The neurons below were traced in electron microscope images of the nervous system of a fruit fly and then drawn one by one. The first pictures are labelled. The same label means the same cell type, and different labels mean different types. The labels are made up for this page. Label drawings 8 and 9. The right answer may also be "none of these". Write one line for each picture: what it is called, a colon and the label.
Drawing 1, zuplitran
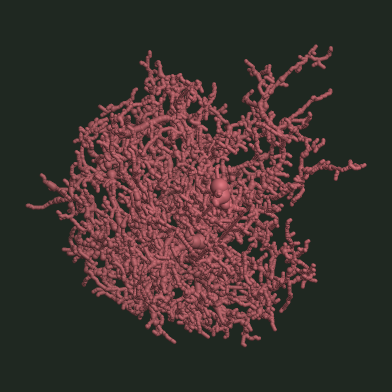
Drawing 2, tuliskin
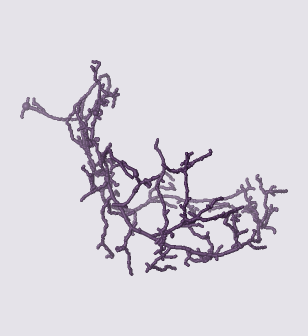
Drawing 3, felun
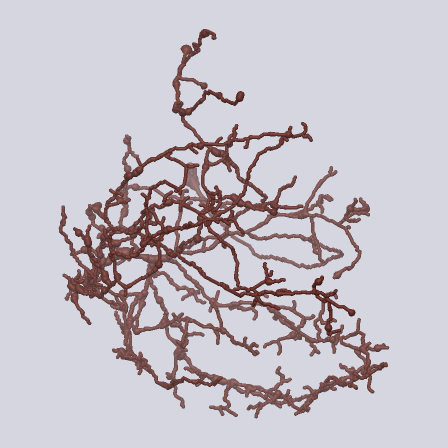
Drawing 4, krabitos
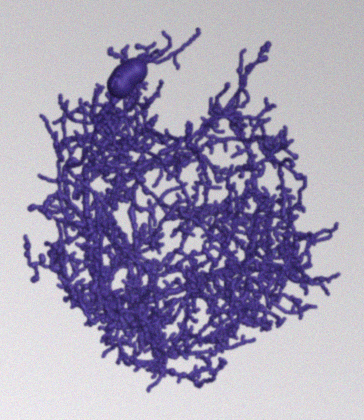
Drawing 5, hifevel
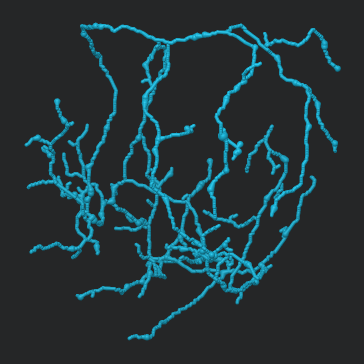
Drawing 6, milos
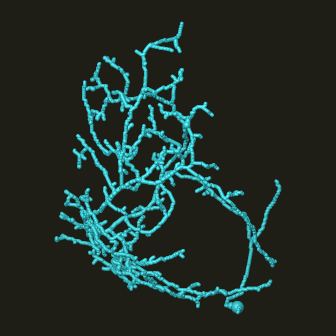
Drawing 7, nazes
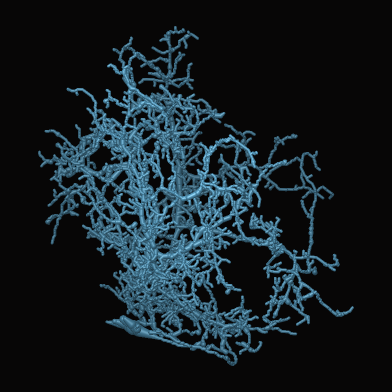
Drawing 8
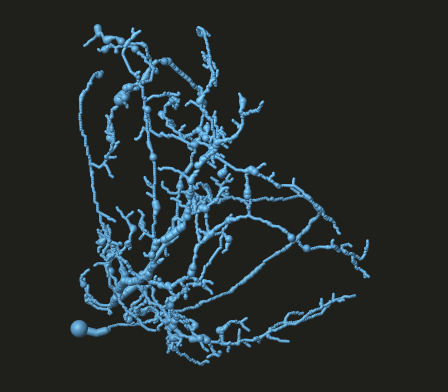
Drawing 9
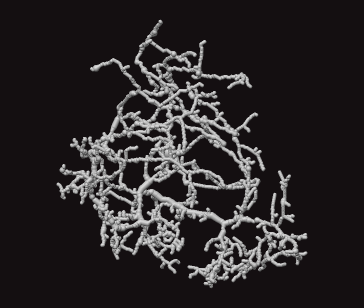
8: milos
9: felun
